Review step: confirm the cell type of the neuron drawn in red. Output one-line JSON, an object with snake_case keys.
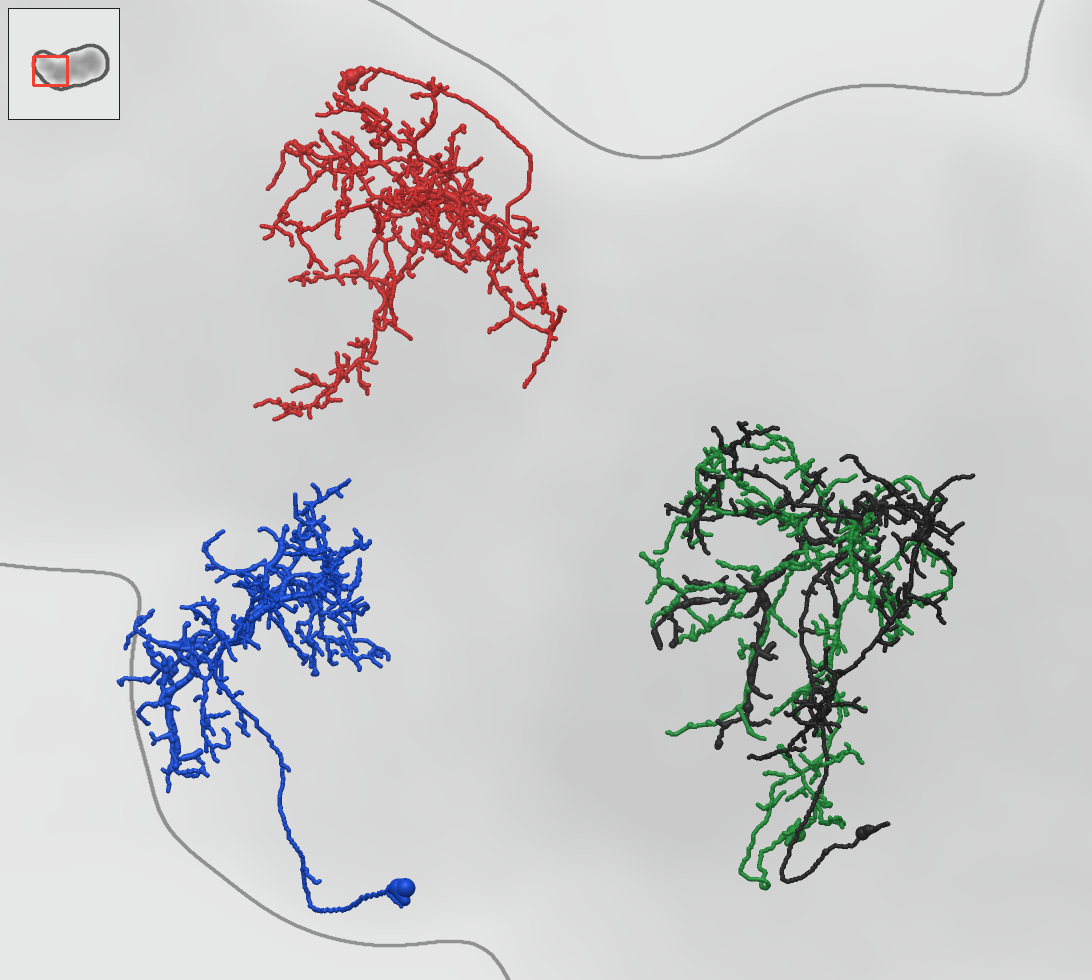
{"cell_type": "IN17A061"}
